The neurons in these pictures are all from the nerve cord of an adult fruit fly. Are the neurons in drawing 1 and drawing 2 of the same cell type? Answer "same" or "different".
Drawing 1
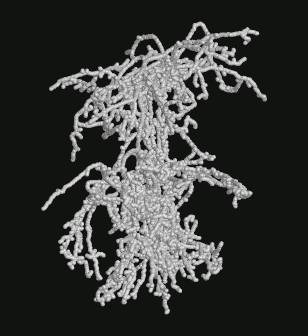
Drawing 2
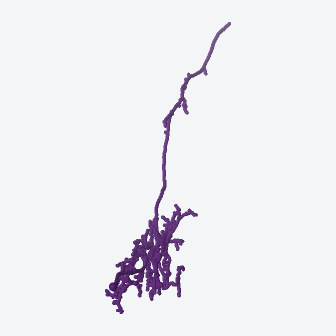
different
